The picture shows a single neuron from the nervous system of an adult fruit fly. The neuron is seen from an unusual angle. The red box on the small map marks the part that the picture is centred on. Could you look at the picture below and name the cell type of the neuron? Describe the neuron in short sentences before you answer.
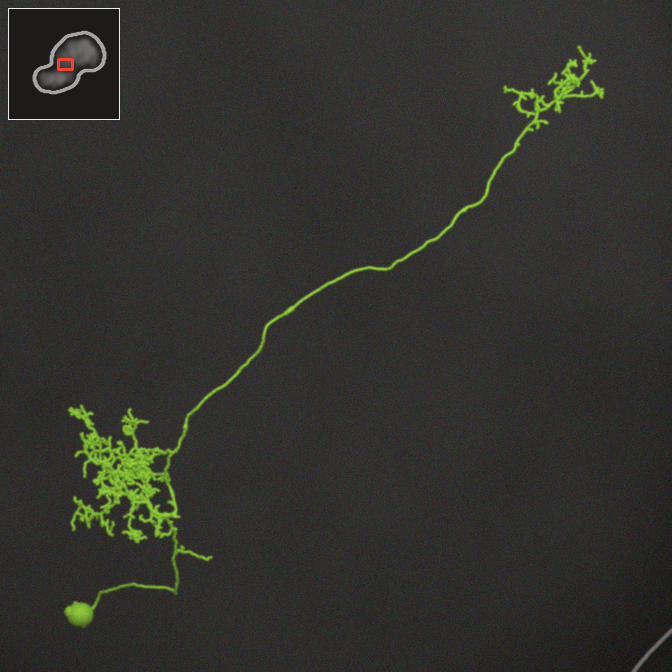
The cell body can be seen at the lower left of the picture. The picture shows dozens of branch ends. It is an optic-lobe intrinsic neuron. The cell type is Tm29.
